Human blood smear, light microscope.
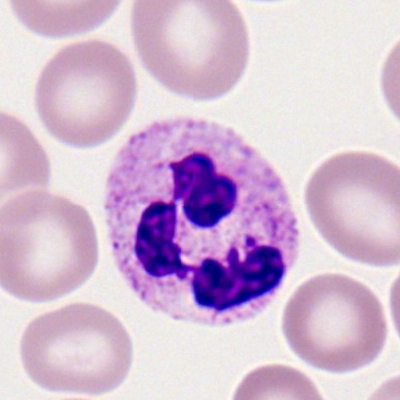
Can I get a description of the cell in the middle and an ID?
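A smooth, round outline encloses this cell. Its nucleus is divided into three separate lobes, linked to each other by thin strands of chromatin. The cytoplasm is plentiful and pale pinkish-lilac. This is a segmented neutrophil.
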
